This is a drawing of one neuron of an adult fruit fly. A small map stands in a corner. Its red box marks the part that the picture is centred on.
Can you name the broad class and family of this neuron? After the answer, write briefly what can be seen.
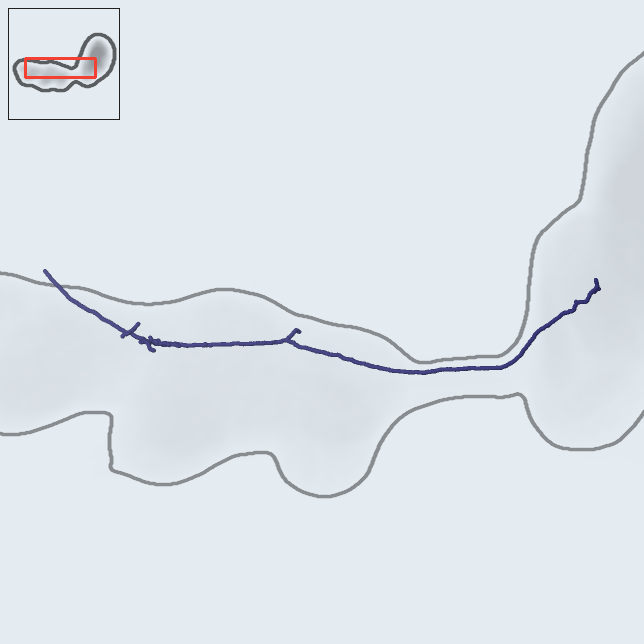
This is a sensory neuron ascending to the brain. The name of its family is class mechanosensory proprioceptive. No cell body is drawn. As drawn here it is more than twice as wide as it is tall.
